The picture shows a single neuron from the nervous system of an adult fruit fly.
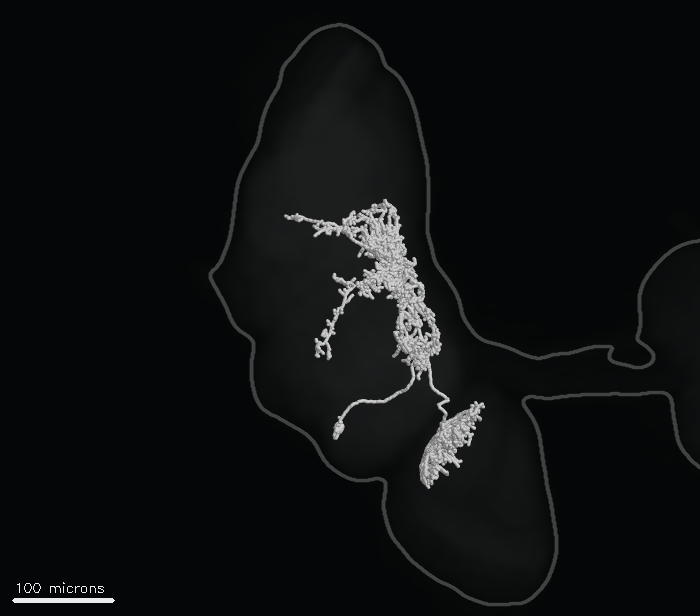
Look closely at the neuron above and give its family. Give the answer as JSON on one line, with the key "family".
{"family": "LoVC"}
